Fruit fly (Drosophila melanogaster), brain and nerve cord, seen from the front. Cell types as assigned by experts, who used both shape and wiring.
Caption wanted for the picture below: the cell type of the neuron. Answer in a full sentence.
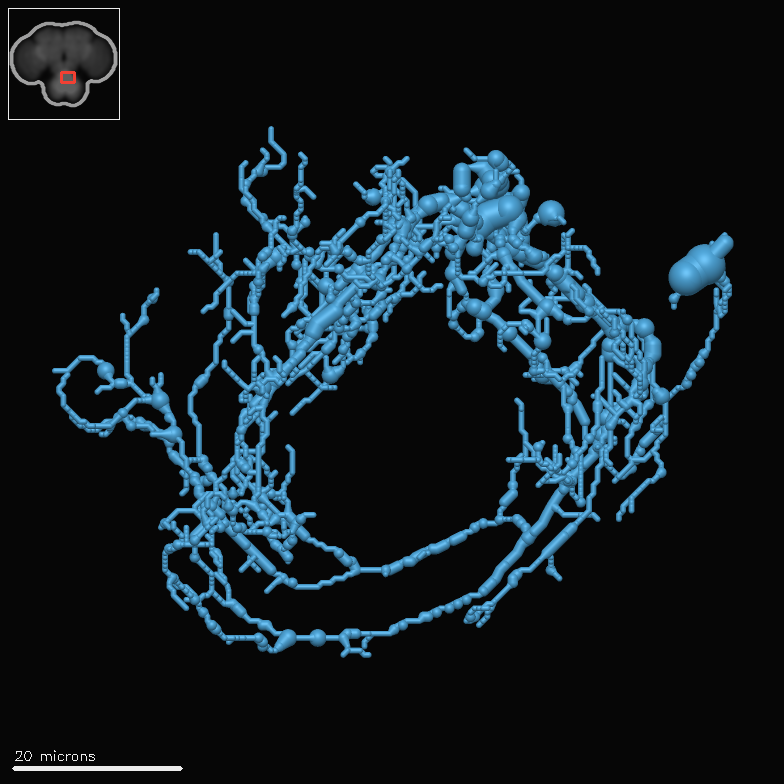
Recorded: The cell type is INXXX268.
